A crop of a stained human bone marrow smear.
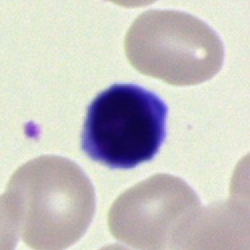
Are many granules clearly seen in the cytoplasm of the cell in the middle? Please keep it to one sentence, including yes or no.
No, there is no granule to be seen in the cell's cytoplasm.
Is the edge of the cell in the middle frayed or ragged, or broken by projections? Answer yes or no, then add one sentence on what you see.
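No. The cell surface shows no projections or blebs.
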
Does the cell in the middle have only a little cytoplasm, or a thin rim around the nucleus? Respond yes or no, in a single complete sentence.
Yes, most of the cell is filled by the nucleus.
